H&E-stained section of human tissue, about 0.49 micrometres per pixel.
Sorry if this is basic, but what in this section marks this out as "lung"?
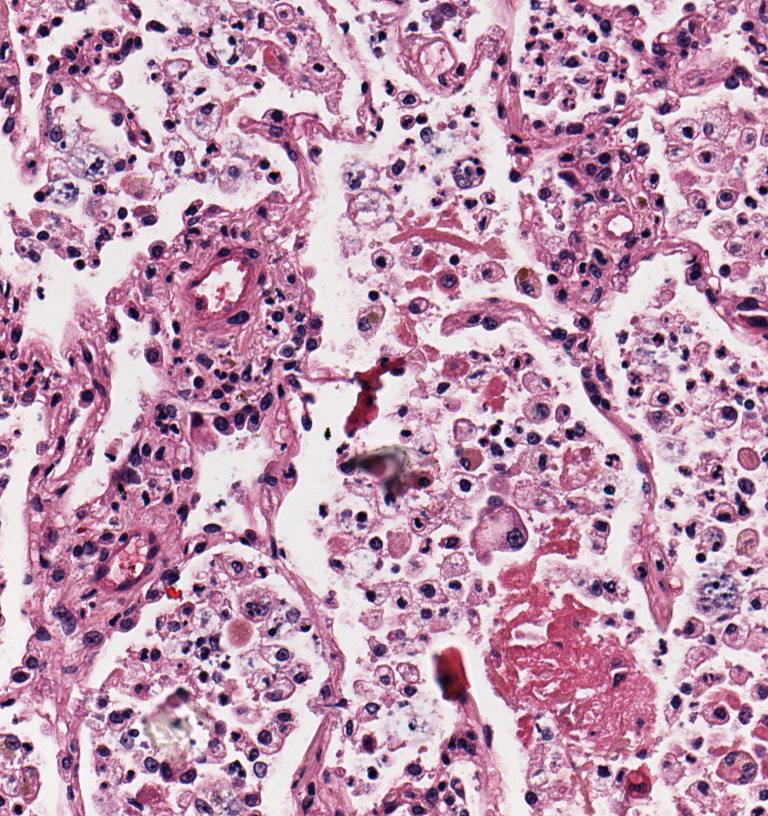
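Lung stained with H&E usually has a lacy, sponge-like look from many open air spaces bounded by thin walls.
This is lung; a small vessel with a thick pink wall and narrow lumen lies in its septal tissue at the upper left. Unlike that usual open look, the spaces here are crowded with large rounded cells having abundant pale, finely vacuolated pink cytoplasm and one round nucleus. Small cells with dark, compact or lobed nuclei mix among them, and a clump of pink fibrillar material fills part of a space at the lower right.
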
